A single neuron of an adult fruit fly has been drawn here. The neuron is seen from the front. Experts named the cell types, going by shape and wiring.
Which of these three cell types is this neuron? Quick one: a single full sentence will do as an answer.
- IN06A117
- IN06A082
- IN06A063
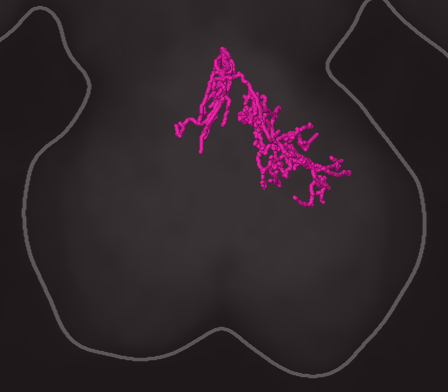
As a matter of cell type, the neuron is IN06A063.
